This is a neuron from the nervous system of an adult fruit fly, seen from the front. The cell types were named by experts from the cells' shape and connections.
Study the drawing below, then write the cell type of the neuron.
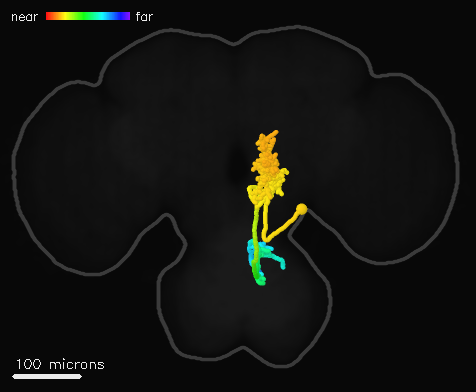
DNg04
